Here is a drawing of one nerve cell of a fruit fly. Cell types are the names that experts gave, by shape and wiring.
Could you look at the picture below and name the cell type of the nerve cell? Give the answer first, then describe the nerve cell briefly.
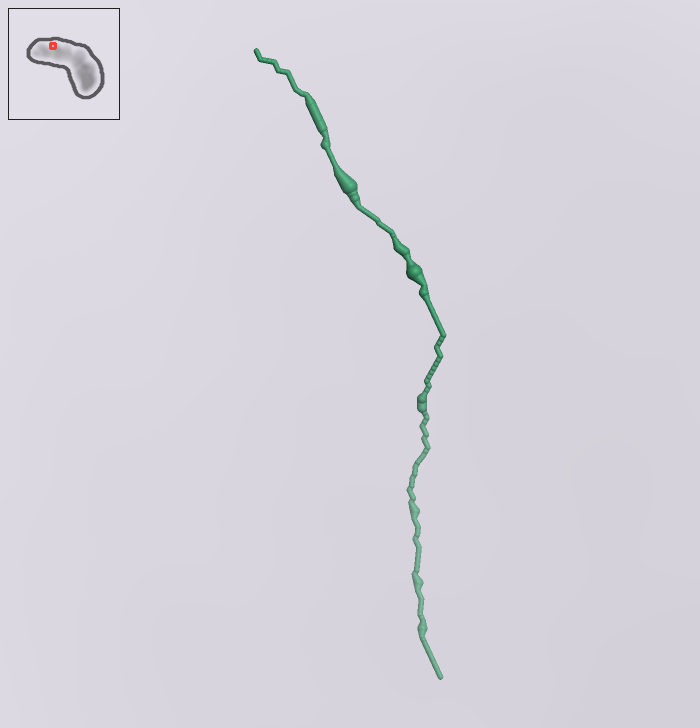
Its cell type is SNxx33. Its broad class is sensory neuron entering the nerve cord. No cell body is drawn. It has a dozen or fewer branch ends.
